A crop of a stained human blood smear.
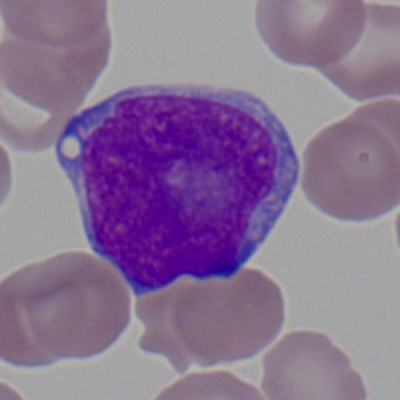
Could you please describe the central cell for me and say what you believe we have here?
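Nucleus fills most of the cell. Cytoplasm blue, its rim widest on the right. One small clear vacuole in the cytoplasm at the left edge. Cell: myeloblast.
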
